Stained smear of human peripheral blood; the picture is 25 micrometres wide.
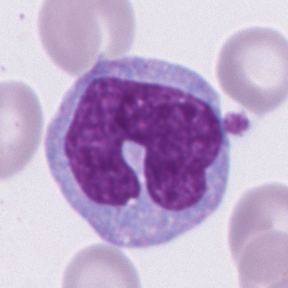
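Monocyte, the central cell in a stained smear of human peripheral blood. Its outline is round and smooth, and its horseshoe-shaped nucleus has a notch opening downward. The pale grey-blue cytoplasm holds only faint, fine, dust-like granules.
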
